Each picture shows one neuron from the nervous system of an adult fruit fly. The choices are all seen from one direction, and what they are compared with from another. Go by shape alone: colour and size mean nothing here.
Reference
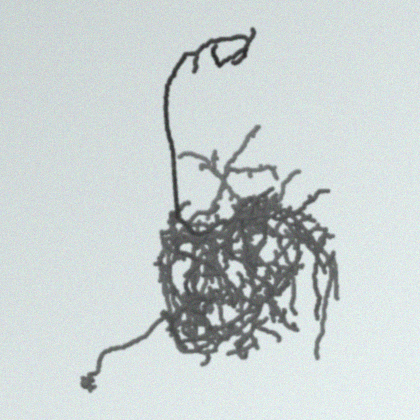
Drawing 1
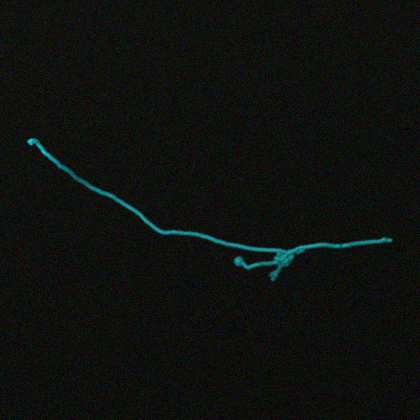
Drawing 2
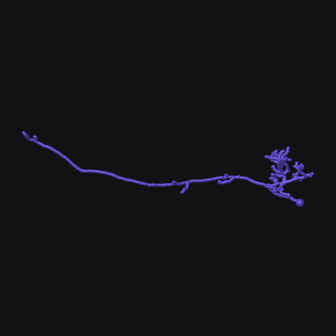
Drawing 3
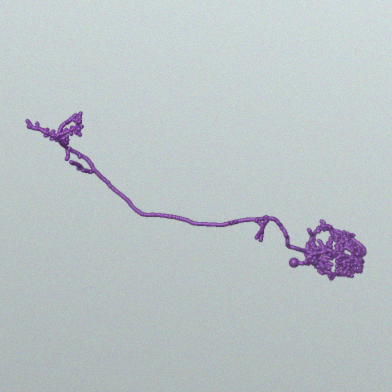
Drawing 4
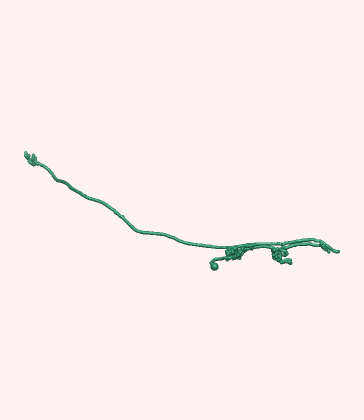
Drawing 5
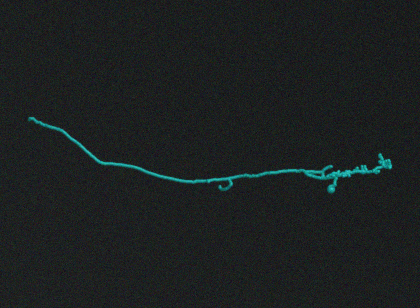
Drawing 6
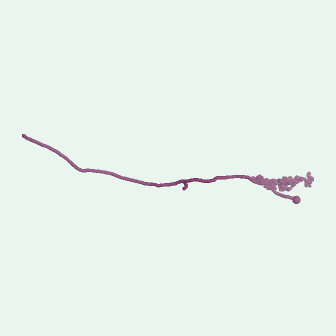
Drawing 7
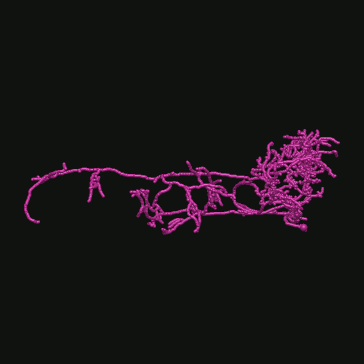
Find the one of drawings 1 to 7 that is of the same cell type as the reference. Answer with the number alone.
7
